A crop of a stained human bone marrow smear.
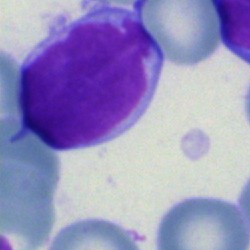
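Lymphocyte. First, the cytoplasmic rim is widest along the right side of the cell. Second, no granules are seen in the cytoplasm. Third, a small pointed tag projects from the lower left edge. Fourth, small pale ragged blebs sit along the top edge.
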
